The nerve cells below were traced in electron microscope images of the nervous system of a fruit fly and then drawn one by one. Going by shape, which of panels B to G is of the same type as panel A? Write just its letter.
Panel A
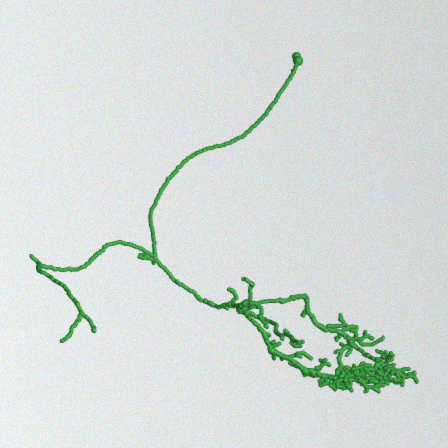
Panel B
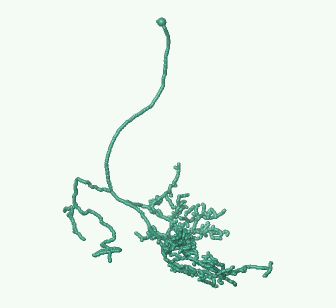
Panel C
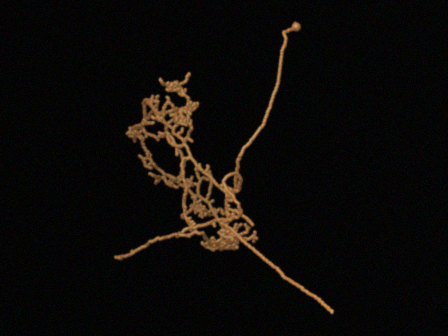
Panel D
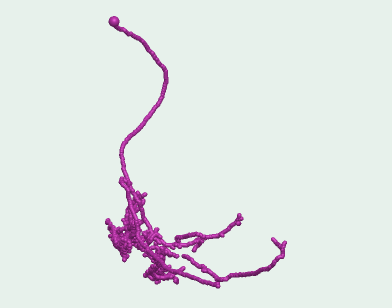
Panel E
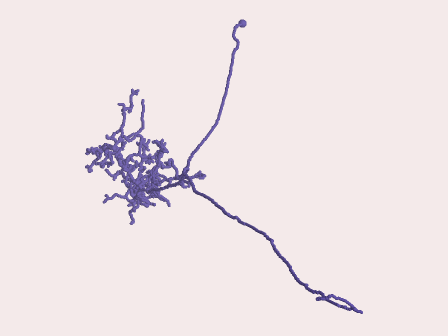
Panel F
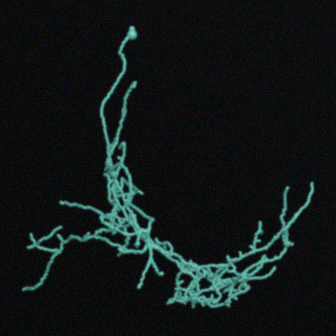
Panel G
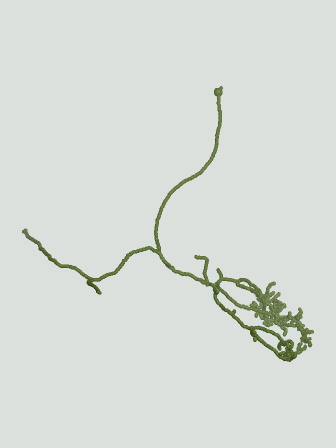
G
